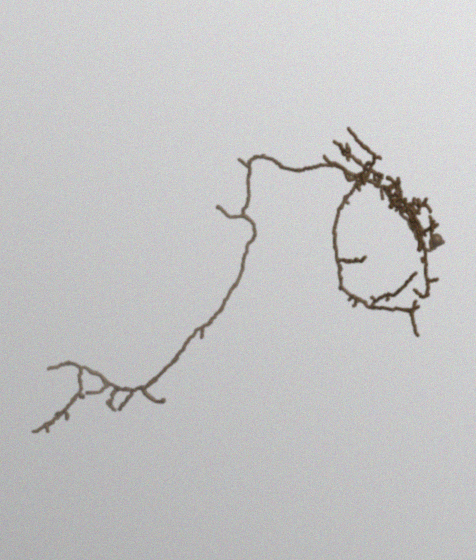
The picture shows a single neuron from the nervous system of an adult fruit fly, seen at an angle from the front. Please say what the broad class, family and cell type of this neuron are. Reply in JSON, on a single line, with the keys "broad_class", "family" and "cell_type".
{"broad_class": "central-brain intrinsic neuron", "family": "hemilineage DM6_posterior", "cell_type": "CB1012"}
